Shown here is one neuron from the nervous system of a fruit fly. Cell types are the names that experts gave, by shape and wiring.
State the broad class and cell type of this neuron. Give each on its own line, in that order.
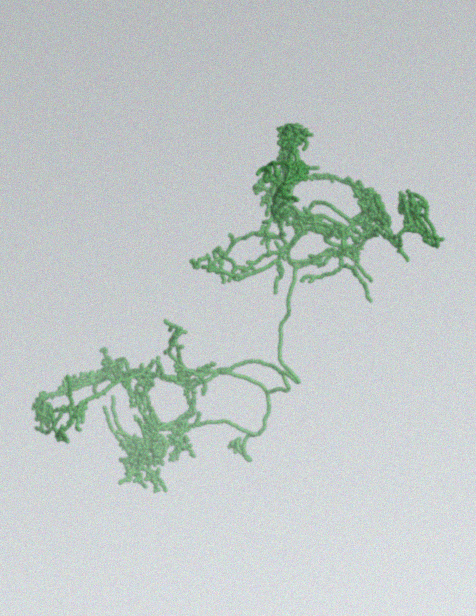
central-brain intrinsic neuron
5-HTPMPV01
